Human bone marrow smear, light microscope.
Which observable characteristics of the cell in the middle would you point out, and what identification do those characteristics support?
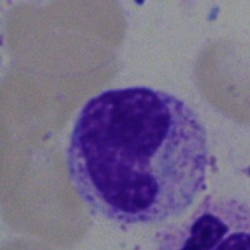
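Look first at the nucleus: it's bean-shaped, with a notch on its right side. It sits toward the left side of the cell. The cytoplasm around it is a pale lilac-grey, and fine purple granules are scattered through it. This one is a band neutrophil.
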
